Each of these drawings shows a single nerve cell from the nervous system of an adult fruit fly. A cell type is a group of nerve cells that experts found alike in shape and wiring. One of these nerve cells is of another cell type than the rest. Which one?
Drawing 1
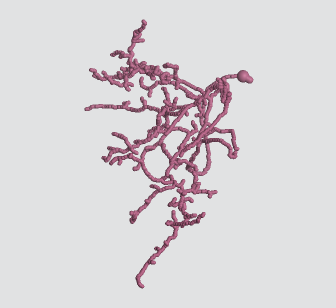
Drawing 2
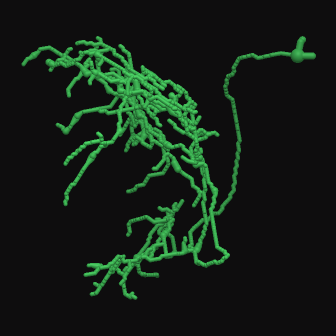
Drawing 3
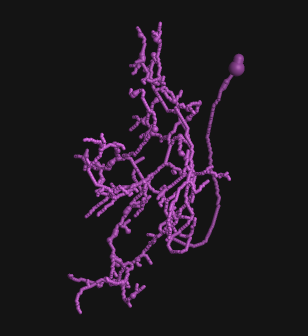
2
